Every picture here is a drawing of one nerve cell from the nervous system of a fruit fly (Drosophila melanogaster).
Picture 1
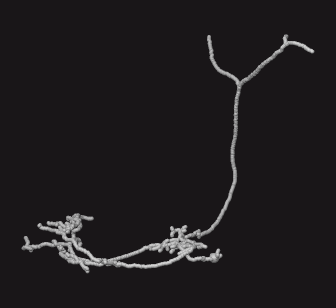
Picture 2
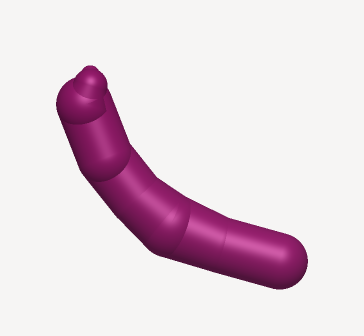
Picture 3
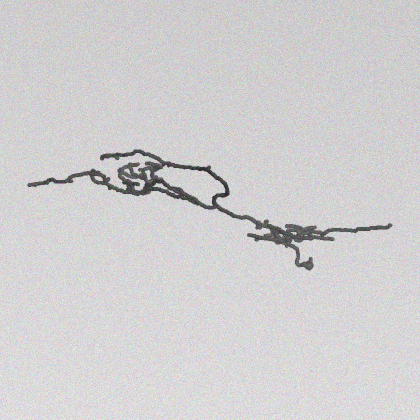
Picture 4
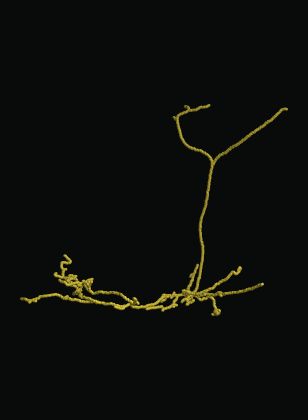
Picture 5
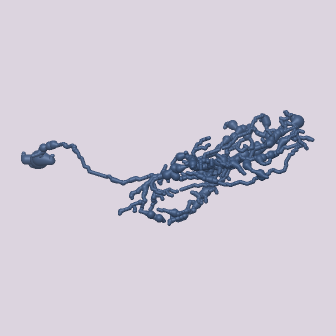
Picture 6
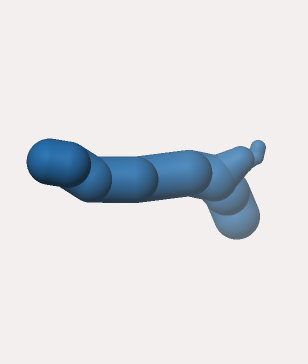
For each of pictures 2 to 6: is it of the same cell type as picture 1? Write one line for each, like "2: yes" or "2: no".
2: no
3: yes
4: yes
5: no
6: no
